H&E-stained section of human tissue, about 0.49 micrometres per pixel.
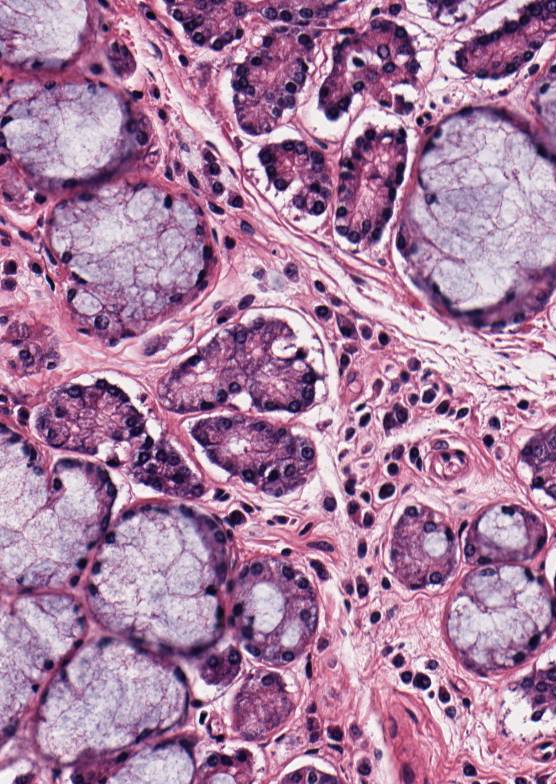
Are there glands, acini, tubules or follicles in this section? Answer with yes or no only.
Yes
